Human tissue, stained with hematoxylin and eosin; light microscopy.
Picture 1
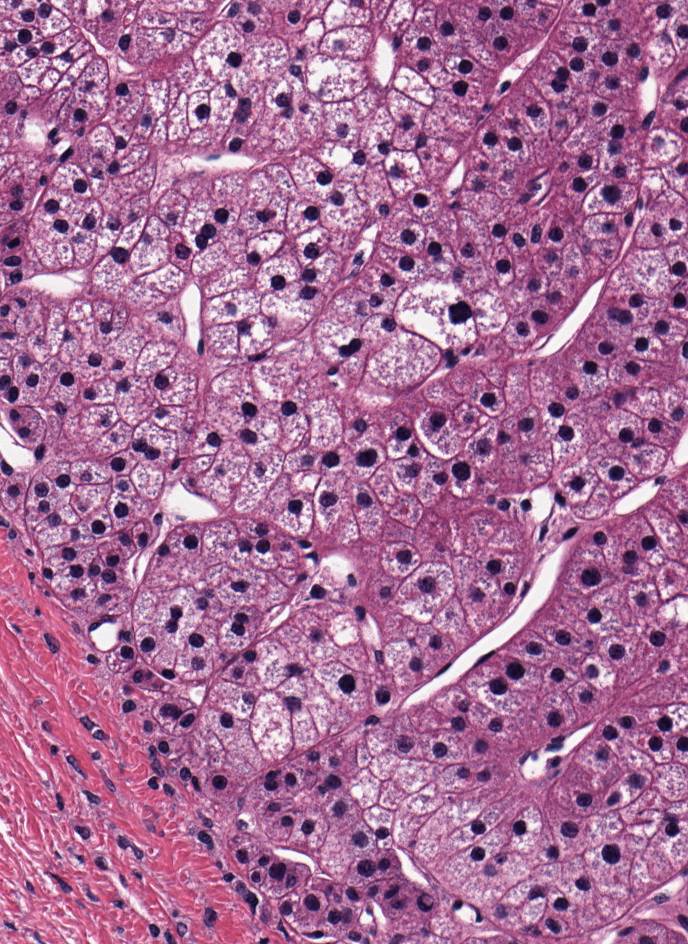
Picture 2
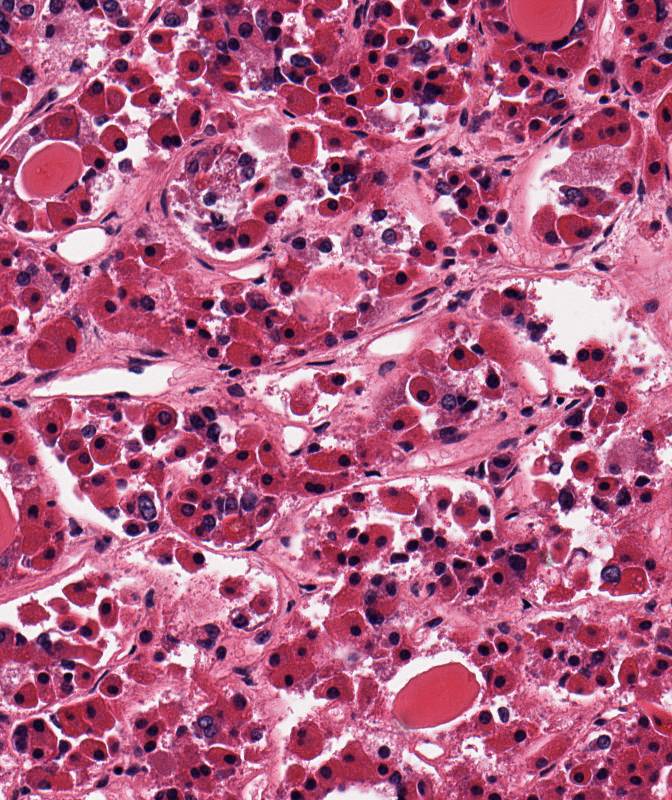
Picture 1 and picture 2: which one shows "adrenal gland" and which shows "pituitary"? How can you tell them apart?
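Picture 2 is pituitary; picture 1, adrenal gland. Adrenal gland: abundant pale, finely vacuolated, foamy cytoplasm; one round dark nucleus per cell, mostly central; sharp cell borders outlined as thin pink lines. Lower left of picture 1: a band of pink, wavy, dense collagenous fibrous tissue with sparse elongated nuclei. Pituitary: cells in rounded nests and cords, separated by thin, wavy strands of pale pink fibrous stroma crossing the field, with elongated, spindle-shaped dark nuclei along the strands. Most pituitary cells have abundant, intensely bright red, granular cytoplasm, against the pale foamy cytoplasm of picture 1. Pituitary nuclei: small, round, dark, uniform, many central.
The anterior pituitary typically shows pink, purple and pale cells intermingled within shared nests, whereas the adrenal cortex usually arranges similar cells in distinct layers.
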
